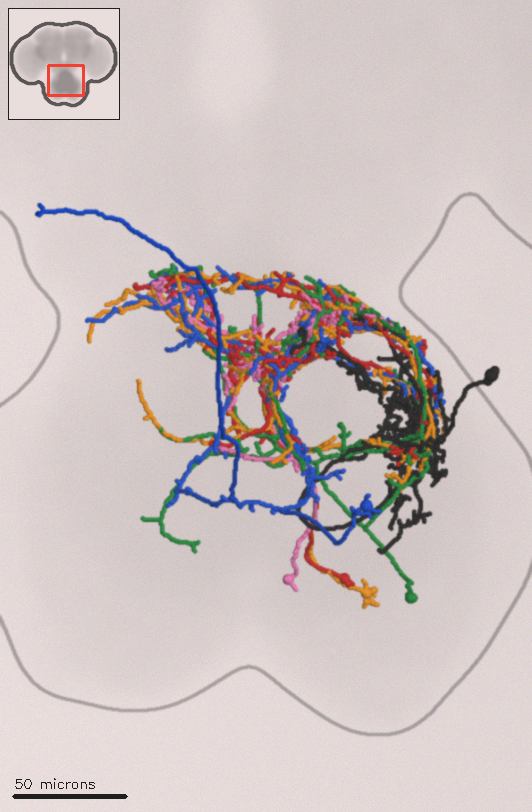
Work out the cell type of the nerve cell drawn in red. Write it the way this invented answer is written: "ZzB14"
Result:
"vMS12_e"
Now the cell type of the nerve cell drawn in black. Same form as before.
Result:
"dMS2"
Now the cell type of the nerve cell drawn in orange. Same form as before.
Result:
"IN12A044"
